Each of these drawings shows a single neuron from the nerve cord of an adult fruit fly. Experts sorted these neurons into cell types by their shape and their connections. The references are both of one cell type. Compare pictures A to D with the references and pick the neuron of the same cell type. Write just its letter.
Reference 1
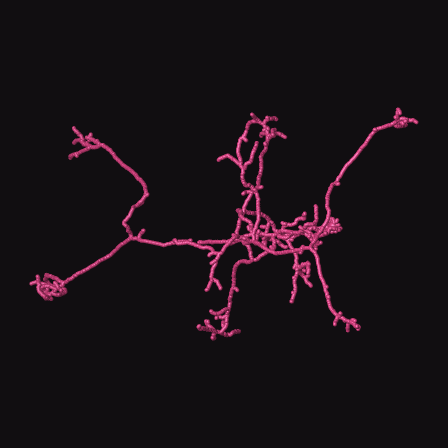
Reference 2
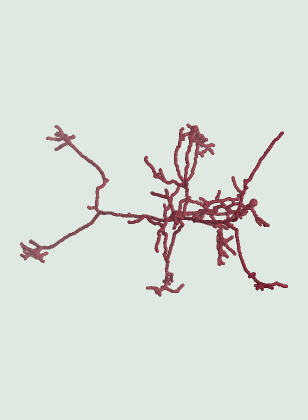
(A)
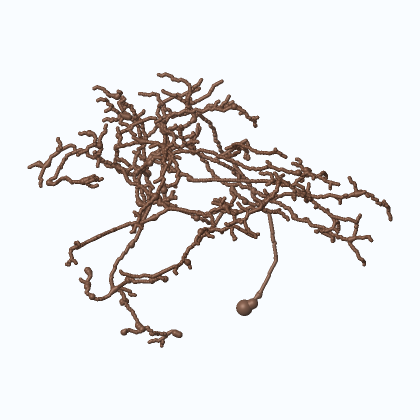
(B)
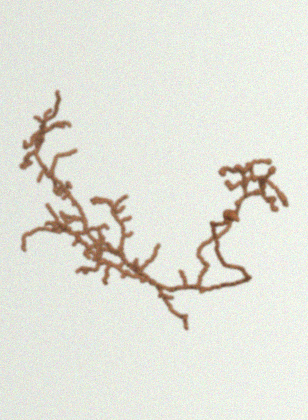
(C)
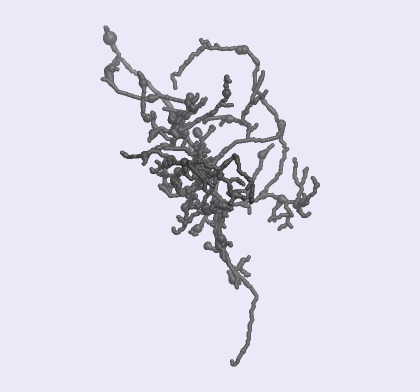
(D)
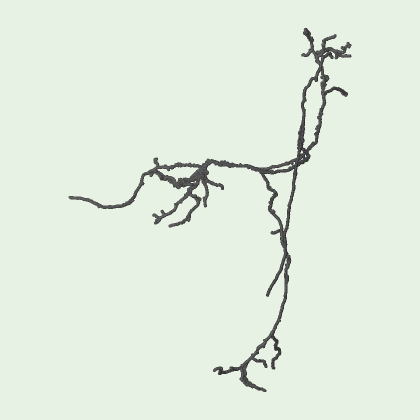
D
